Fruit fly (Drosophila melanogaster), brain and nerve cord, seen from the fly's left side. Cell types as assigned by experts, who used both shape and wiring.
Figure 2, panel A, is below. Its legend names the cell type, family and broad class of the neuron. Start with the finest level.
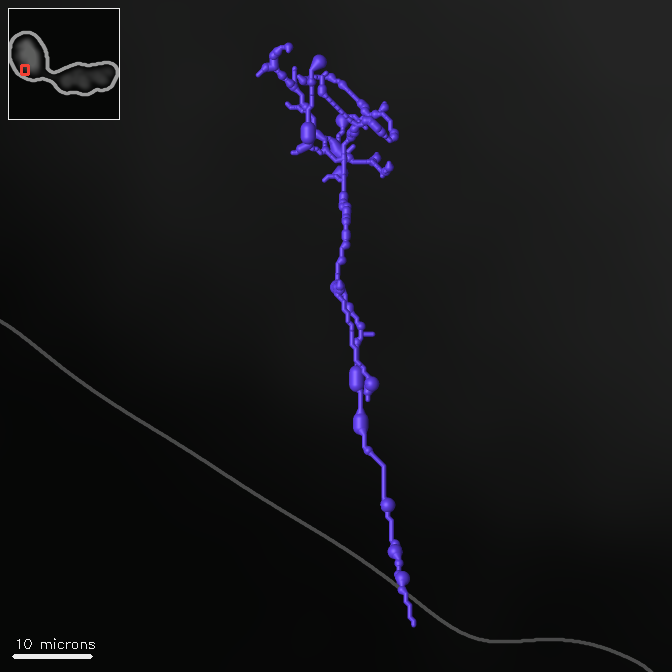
LB3a; class gustatory; sensory neuron entering the brain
